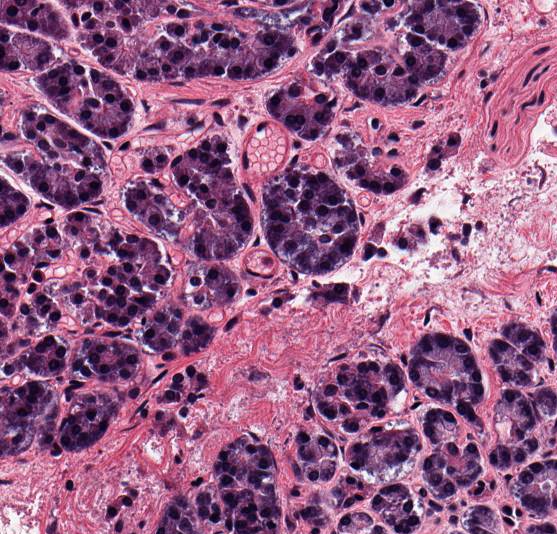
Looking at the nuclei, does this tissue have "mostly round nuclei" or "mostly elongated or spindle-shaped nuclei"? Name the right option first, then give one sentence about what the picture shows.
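Mostly round nuclei. The acinar cell nuclei are small, round and dark.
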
